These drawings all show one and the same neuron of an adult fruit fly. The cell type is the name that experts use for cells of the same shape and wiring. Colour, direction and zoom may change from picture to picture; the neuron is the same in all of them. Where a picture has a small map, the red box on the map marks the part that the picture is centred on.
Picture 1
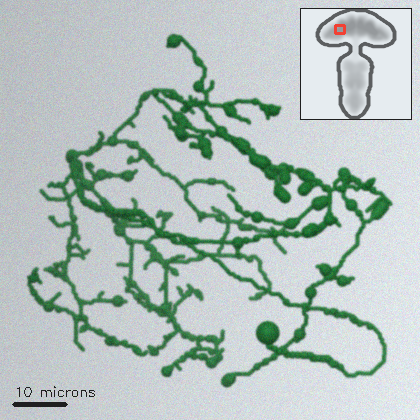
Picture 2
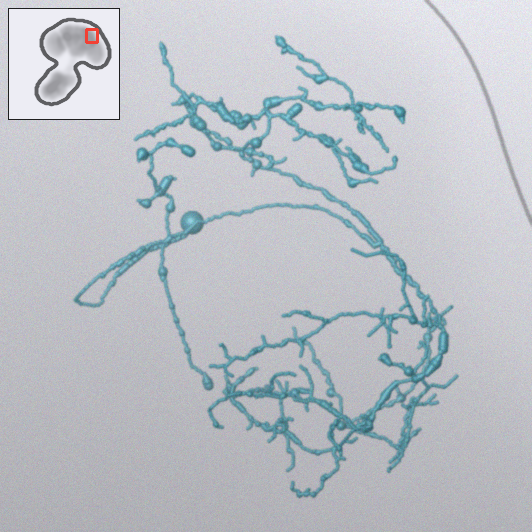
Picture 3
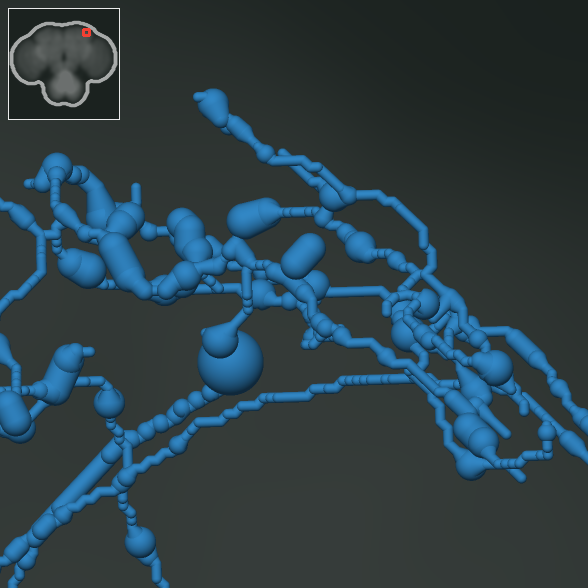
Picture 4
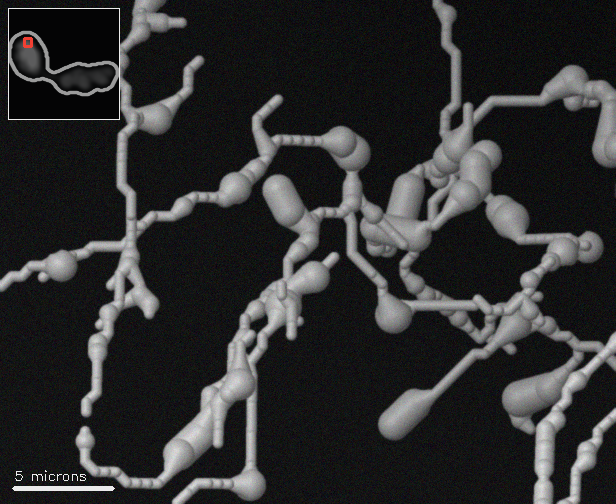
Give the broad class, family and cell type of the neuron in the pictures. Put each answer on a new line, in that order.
central-brain intrinsic neuron
hemilineage LHp2
CB2224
